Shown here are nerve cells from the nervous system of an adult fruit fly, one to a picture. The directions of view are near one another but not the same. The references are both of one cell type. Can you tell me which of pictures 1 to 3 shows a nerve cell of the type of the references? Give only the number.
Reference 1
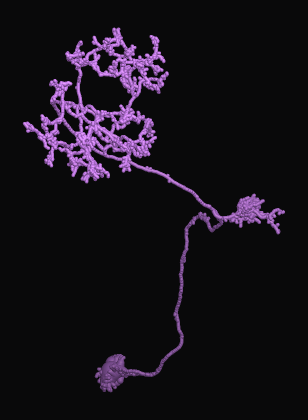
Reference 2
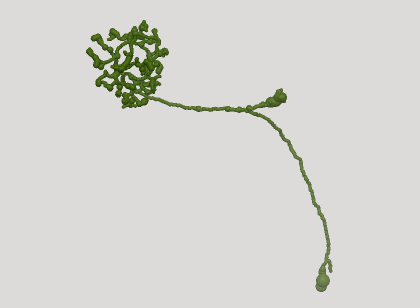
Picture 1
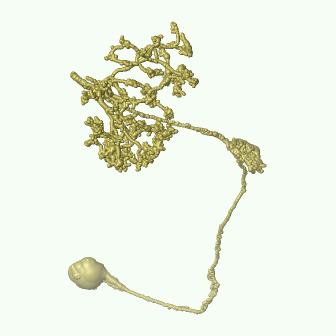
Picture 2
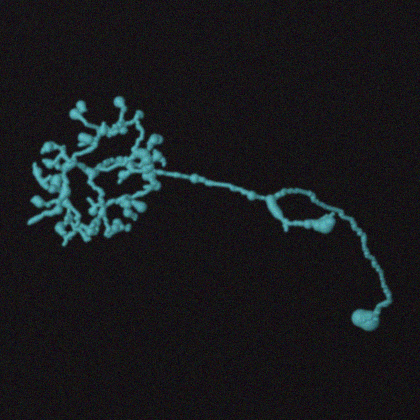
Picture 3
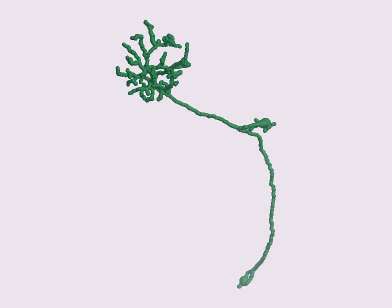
3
